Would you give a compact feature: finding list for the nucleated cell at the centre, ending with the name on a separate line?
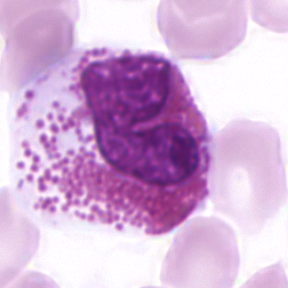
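Lobes: nucleus divided into two
Position: nucleus off-centre, toward the upper right
Granule colour: reddish-pink
Granule density: greatest below the nucleus
Name: eosinophil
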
